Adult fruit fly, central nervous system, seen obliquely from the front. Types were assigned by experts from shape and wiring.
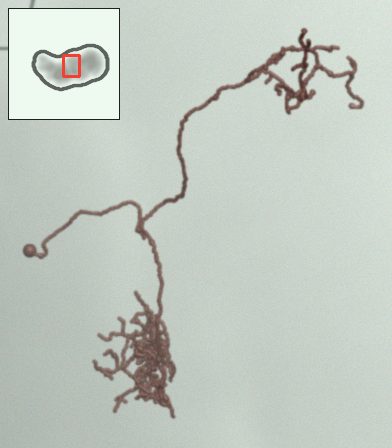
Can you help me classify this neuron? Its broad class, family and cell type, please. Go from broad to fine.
visual projection neuron; hemilineage VLPp&l1_lateral; LC40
